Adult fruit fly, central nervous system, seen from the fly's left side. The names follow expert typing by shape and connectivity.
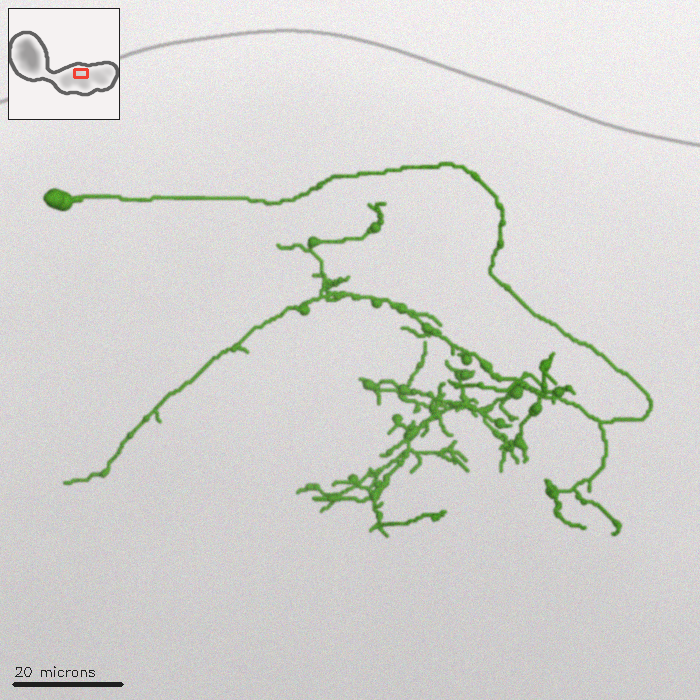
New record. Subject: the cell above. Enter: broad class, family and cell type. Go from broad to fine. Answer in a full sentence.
A nerve-cord intrinsic neuron of hemilineage 11B, type IN11B021_b.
